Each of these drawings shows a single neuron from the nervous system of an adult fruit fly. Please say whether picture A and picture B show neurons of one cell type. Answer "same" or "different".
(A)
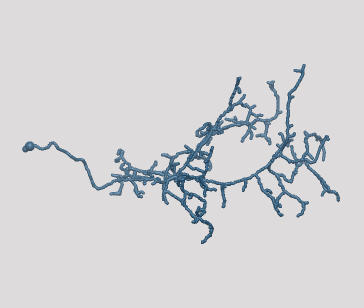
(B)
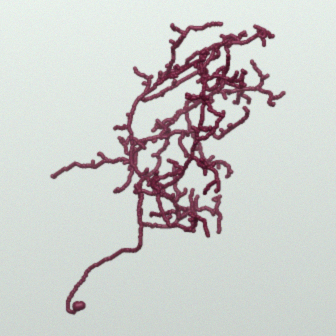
same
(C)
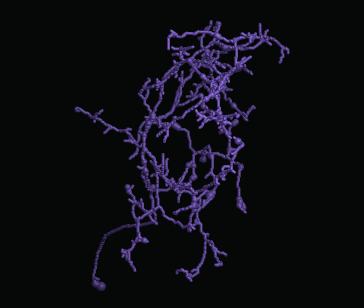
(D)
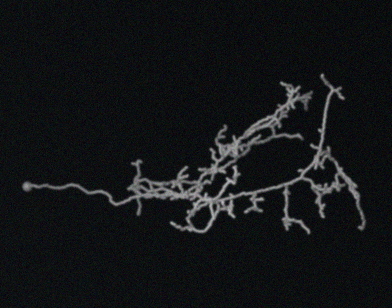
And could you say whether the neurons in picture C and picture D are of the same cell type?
same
